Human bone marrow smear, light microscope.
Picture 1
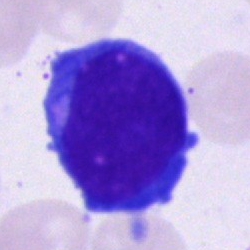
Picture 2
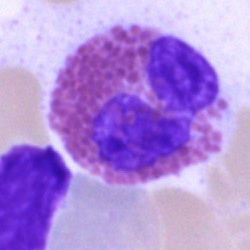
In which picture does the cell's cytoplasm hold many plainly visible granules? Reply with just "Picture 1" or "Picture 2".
Picture 2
